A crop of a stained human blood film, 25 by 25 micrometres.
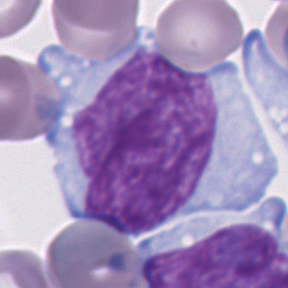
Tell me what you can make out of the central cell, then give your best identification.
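Chromatin forms a loose, lacy network without dense dark clumps. The cytoplasm is abundant, widest on the right side of the nucleus, pale blue with a deeper blue along its outer edge, and holds a few small clear vacuoles. This is a myeloblast.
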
